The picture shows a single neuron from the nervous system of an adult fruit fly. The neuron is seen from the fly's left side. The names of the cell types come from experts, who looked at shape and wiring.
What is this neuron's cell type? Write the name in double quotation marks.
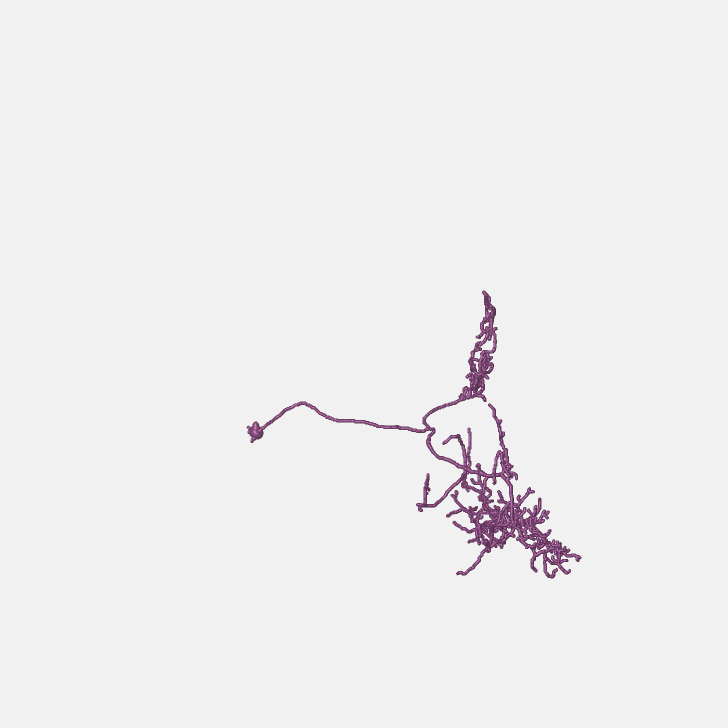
"PS053"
